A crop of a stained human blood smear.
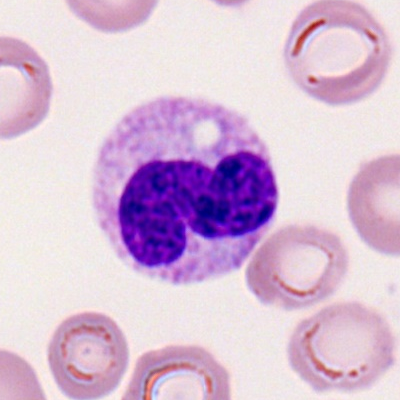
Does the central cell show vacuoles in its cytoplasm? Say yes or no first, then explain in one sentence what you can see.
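Yes. A single round clear vacuole lies in the cytoplasm above the nucleus.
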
